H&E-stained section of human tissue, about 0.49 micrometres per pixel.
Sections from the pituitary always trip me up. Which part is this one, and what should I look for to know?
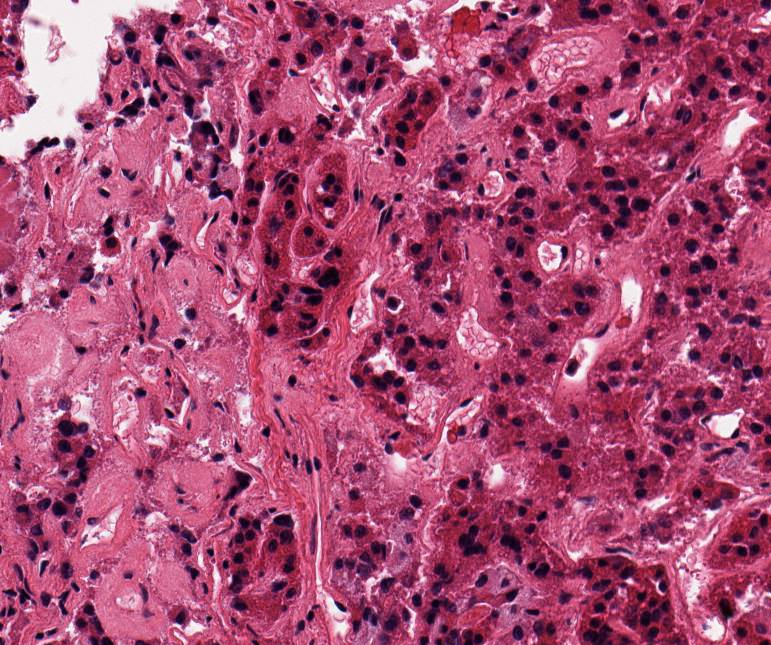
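The part shown is the pars distalis. First check: in the centre and right of the field, the cells lie in solid nests and cords separated by thin fibrous strands.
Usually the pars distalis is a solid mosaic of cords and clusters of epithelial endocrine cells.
Second check: the nested cells have small, round, dark nuclei.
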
